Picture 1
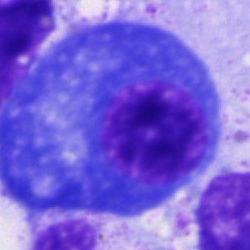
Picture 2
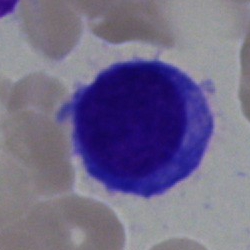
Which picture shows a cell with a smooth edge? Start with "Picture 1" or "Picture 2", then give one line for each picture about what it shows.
Picture 1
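Picture 1: The cell has a smooth, rounded outline.
Picture 2: The border carries small irregular blebs and projections rather than being smooth.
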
